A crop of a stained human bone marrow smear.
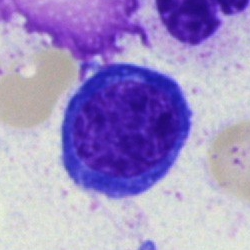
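Erythroblast in a stained bone marrow smear. Dark patches of clumped chromatin are separated by paler areas, and no distinct nucleolus is visible. A rim of cytoplasm without visible granules surrounds the nucleus on all sides.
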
